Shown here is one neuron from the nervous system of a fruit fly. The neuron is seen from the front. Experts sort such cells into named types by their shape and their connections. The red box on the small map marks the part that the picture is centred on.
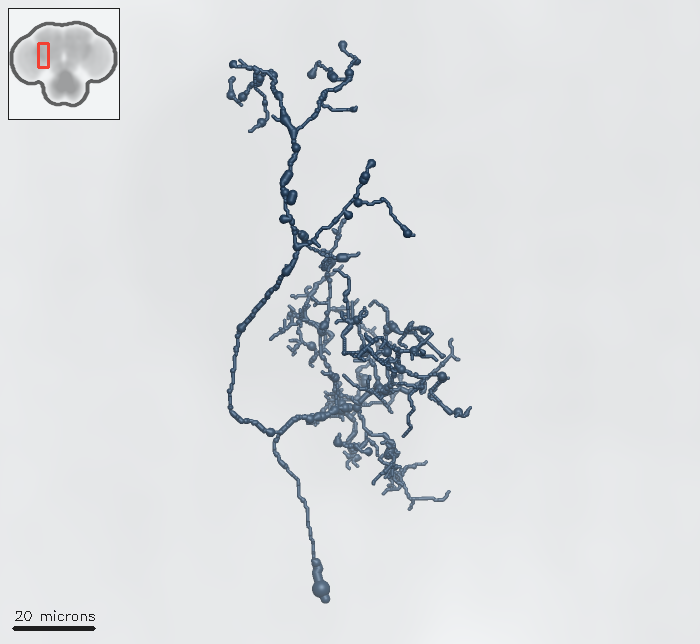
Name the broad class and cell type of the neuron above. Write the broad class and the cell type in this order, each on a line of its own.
central-brain intrinsic neuron
CB3499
